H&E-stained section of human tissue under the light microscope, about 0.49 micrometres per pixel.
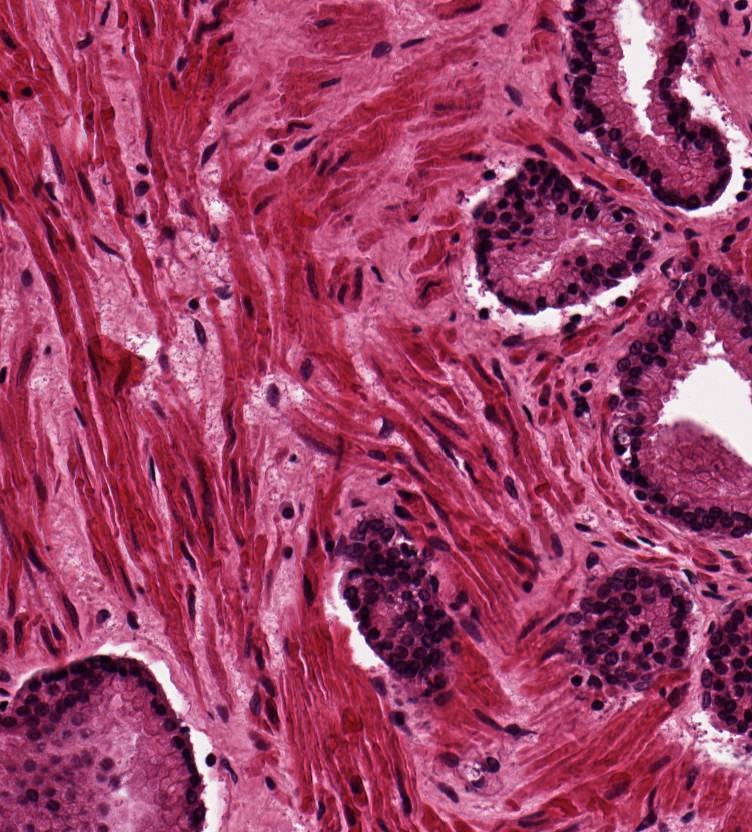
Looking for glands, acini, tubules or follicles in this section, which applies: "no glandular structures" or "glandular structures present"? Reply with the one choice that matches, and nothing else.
Glandular structures present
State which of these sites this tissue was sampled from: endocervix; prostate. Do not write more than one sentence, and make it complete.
This mounted section holds tissue from the prostate.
